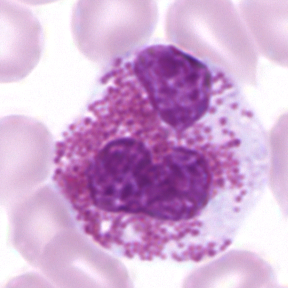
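Eosinophil in a stained peripheral blood smear. One nuclear lobe sits apart at the top, above the rest of the nucleus, and the chromatin is dark purple and coarsely clumped. The cytoplasm is packed with coarse, round, reddish-pink granules of fairly even size.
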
